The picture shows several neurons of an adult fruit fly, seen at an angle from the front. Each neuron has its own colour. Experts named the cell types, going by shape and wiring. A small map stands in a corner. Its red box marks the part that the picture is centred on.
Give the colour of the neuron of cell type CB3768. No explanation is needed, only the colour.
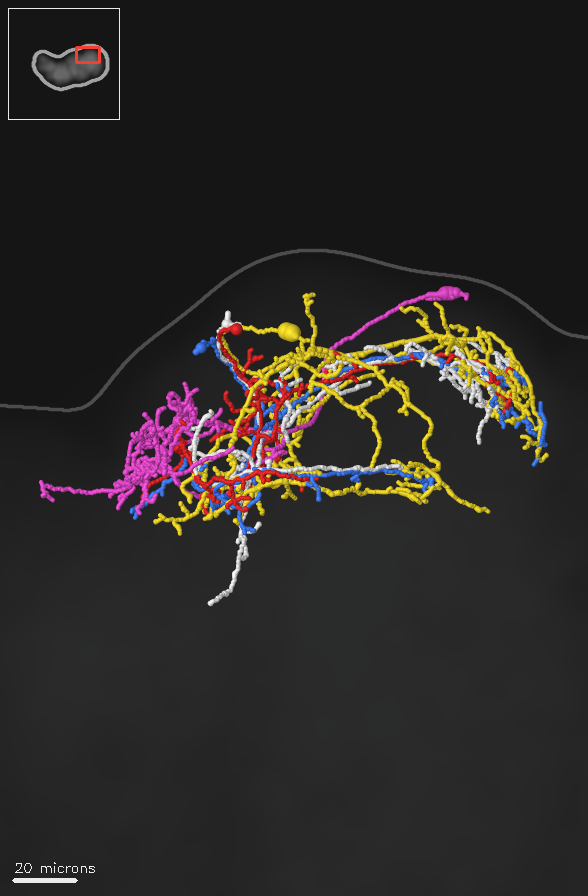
red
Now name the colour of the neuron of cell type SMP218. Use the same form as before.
magenta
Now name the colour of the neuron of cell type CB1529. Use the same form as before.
white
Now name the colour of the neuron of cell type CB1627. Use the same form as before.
blue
